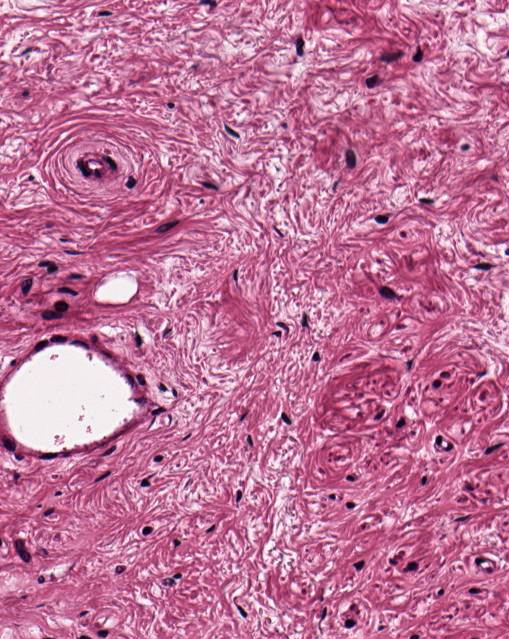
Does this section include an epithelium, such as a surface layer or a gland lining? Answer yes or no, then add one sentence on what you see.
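No. The whole field is made of fibrous connective tissue, with no epithelium anywhere.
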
